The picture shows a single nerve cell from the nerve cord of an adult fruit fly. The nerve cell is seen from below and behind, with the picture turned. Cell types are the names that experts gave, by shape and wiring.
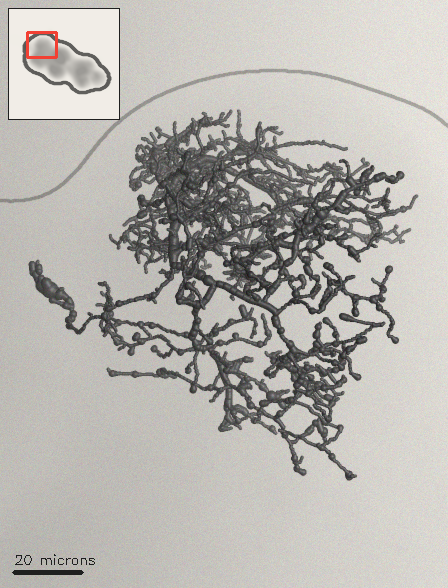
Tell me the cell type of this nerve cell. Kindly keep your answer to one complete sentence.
It is as IN13A008 that this nerve cell is typed.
